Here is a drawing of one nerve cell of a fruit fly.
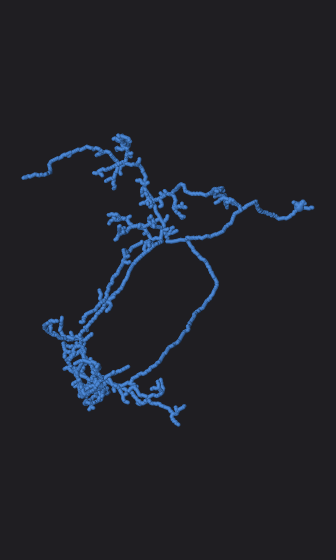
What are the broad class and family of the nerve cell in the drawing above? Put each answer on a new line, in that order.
central-brain intrinsic neuron
hemilineage SLPa&l1_anterior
